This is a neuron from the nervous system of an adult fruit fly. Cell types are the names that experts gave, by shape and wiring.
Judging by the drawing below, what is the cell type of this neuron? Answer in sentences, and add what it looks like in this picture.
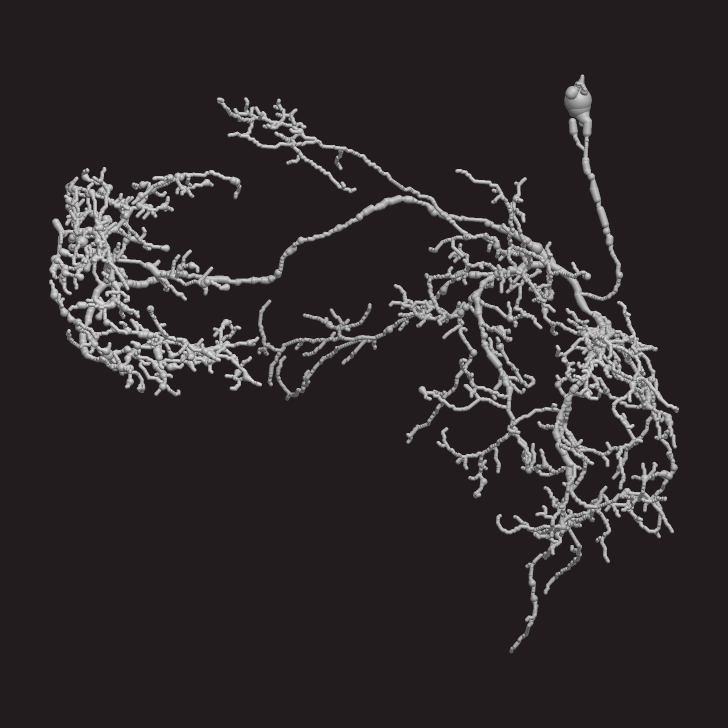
It is of cell type CRE075. This is a central-brain intrinsic neuron. More than a hundred branch ends can be seen. As drawn here it is about as wide as it is tall.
